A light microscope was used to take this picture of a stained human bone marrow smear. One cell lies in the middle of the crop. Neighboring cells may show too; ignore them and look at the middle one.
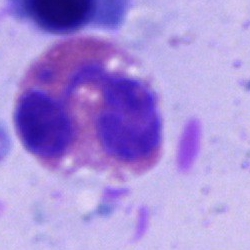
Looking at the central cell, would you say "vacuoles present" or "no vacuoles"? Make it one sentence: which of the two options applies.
Its cytoplasm contains at least one clear vacuole.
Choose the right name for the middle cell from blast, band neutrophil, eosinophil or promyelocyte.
eosinophil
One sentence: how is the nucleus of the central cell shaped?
In short, this nucleus is segmented into two or more parts.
